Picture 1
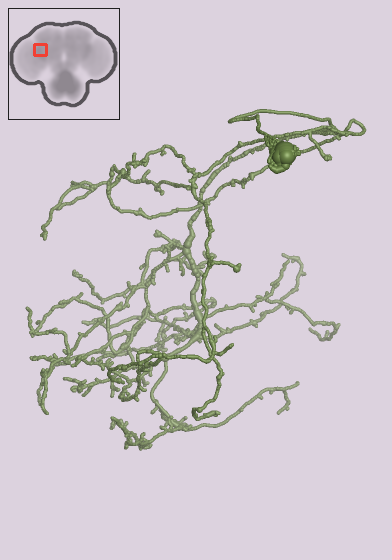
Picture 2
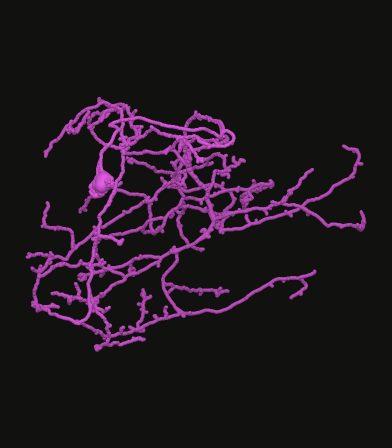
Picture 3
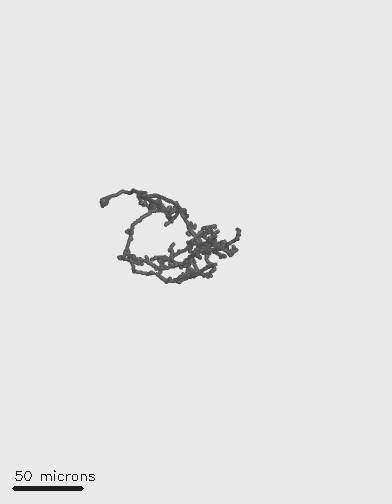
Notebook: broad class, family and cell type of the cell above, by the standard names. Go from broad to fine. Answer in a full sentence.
A central-brain intrinsic neuron of hemilineage VLPl&d1_dorsal, type AVLP231.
